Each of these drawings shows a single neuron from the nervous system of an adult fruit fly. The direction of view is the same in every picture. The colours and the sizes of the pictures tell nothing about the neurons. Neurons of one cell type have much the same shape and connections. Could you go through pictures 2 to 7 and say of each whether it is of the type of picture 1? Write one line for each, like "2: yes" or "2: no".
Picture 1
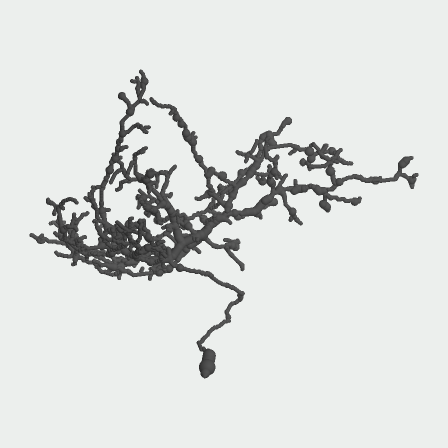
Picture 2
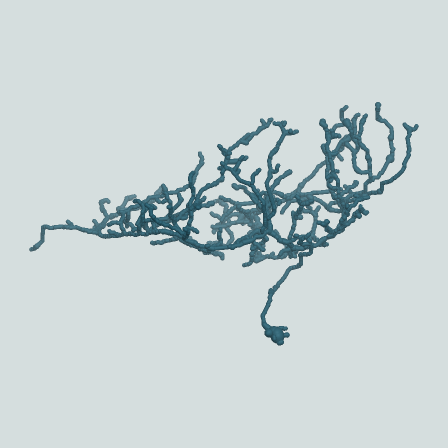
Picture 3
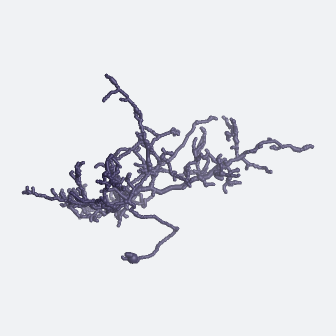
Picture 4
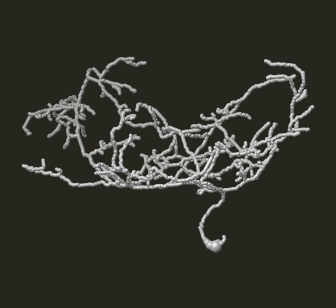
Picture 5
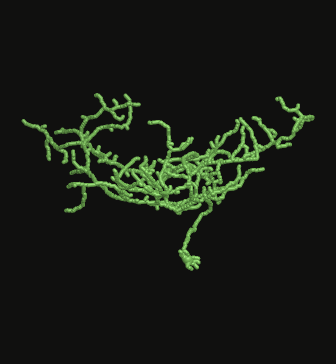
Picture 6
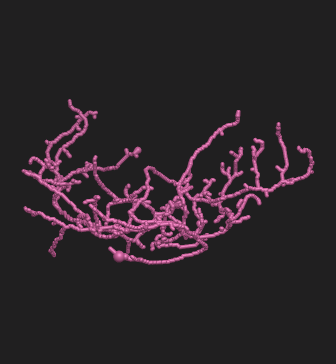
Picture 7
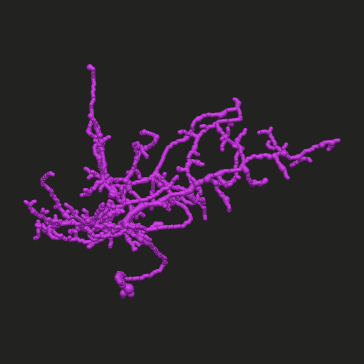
2: no
3: yes
4: no
5: no
6: no
7: yes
